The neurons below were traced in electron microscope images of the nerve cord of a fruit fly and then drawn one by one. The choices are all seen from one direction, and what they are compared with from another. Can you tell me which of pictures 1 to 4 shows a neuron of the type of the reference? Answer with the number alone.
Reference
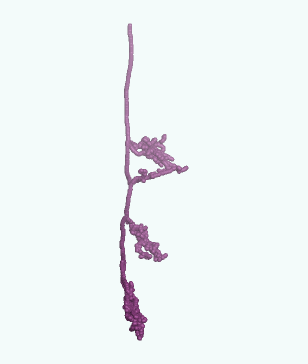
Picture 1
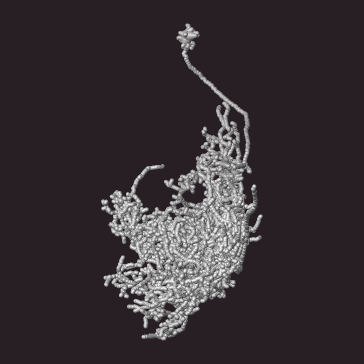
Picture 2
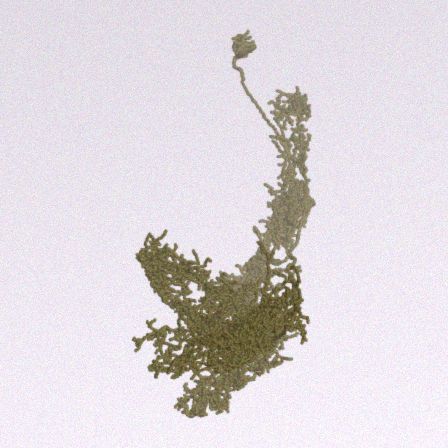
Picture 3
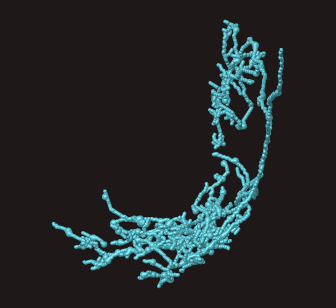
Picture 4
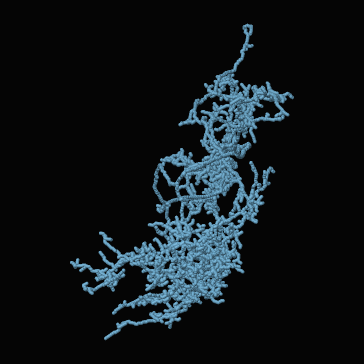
3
